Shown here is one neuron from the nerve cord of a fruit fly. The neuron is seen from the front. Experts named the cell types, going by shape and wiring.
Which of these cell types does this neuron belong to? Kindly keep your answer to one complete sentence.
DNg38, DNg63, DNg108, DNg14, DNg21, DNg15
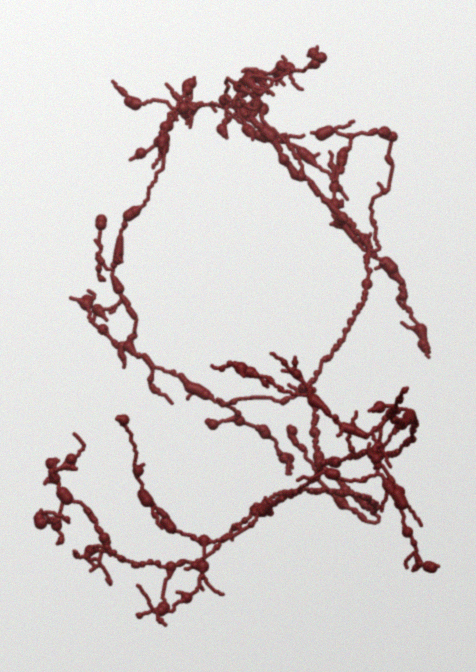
The neuron is of cell type DNg21.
